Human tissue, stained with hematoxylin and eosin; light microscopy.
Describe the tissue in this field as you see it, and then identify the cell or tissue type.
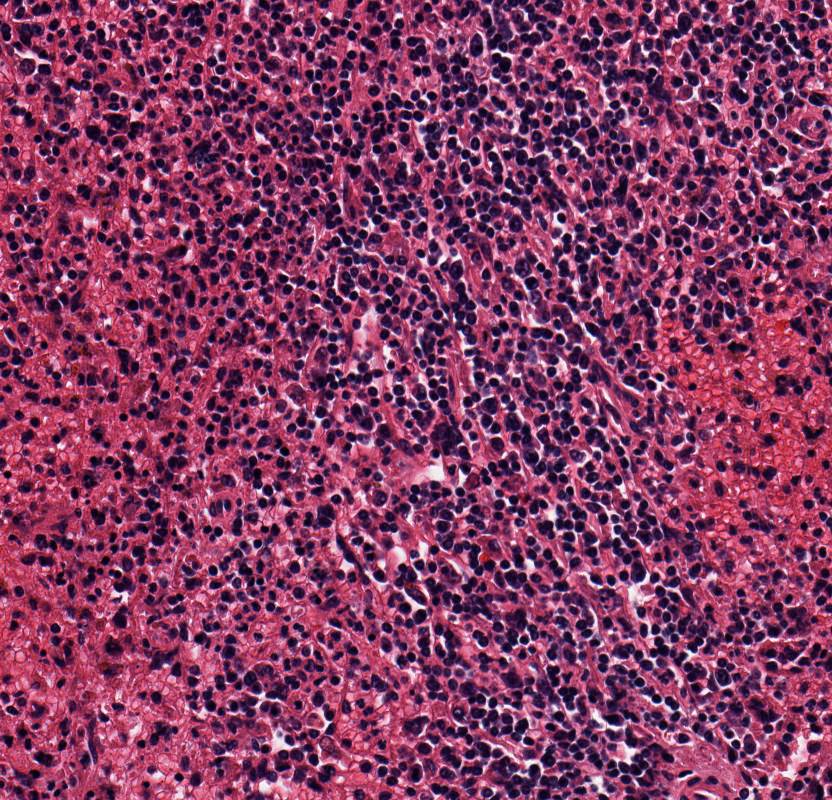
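Most of the nucleated cells here are small lymphocytes: round, dark, condensed nuclei with scant cytoplasm. In the central band, elongated spindle-shaped nuclei line up along its long axis. Red blood cells crowd between the nucleated cells, most abundantly at the right edge. I find no rounded follicles with pale centres. This tissue is spleen.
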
